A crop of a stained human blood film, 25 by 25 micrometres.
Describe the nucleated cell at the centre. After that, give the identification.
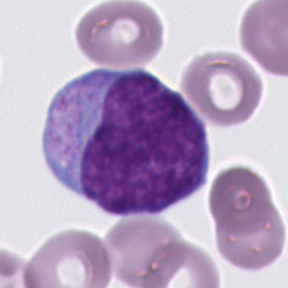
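Cell about 15 by 13 micrometres, outline round to slightly oval and smooth. Nucleus about 12 by 11 micrometres, filling about 70% of the cell's area, lying toward the right. Chromatin fine and evenly spread, no coarse dark clumps. Cytoplasm a crescent on the left, fine pinkish-purple granules scattered through it. Atypical promyelocyte.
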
